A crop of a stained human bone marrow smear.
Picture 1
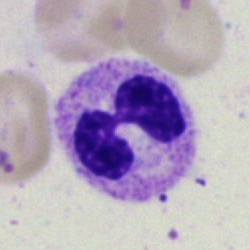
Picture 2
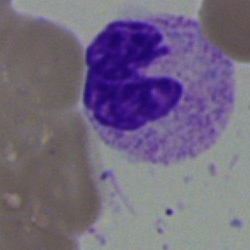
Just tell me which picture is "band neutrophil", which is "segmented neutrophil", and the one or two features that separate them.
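Picture 1 shows the segmented neutrophil, and picture 2 the band neutrophil. First, the nucleus: in picture 2 it is deeply indented, its notch opening toward the right, and it sits toward the left side of the cell.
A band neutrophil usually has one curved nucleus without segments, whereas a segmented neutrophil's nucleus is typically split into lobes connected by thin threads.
In picture 1 the chromatin is dark purple and coarsely clumped, with no nucleoli visible. Next, the cytoplasm: abundant in both, pale pinkish-lilac in picture 1 and pale lilac in picture 2, where fine purple granules fill it.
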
